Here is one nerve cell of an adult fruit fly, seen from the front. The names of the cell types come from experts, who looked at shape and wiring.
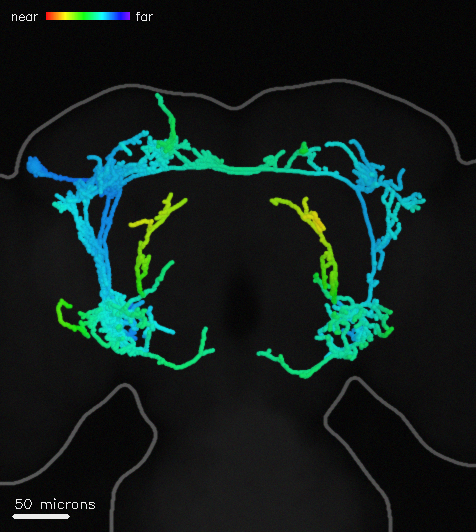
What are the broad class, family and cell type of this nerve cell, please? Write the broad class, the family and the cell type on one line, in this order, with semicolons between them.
central-brain intrinsic neuron; LHPV; LHPV6q1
